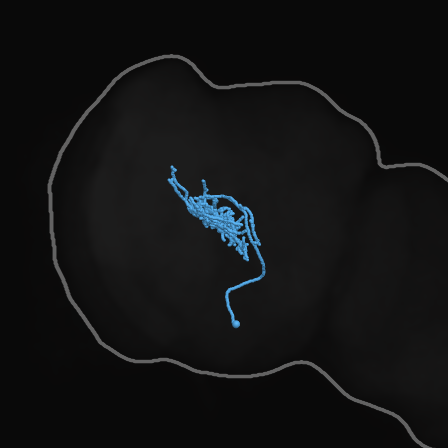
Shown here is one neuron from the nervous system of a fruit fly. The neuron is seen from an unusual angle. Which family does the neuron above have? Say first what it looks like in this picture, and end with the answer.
Its cell body lies at the bottom of the picture. As drawn here it is taller than it is wide. Its broad class is central-brain intrinsic neuron. Its family is hemilineage LALv1_dorsal.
